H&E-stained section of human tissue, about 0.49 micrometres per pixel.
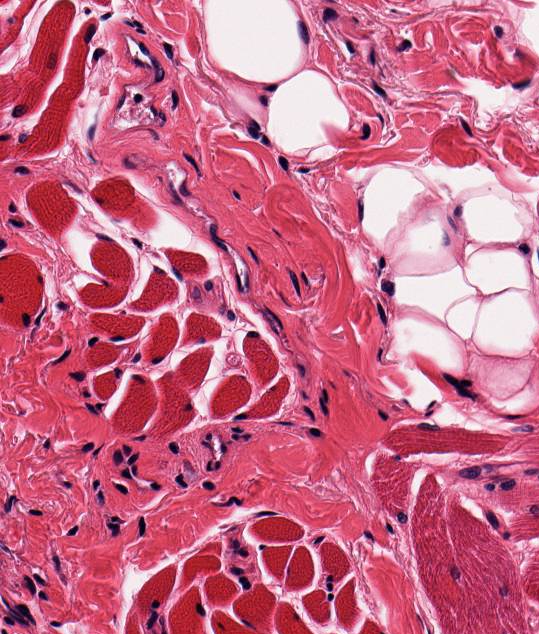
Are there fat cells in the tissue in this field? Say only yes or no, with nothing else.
Yes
